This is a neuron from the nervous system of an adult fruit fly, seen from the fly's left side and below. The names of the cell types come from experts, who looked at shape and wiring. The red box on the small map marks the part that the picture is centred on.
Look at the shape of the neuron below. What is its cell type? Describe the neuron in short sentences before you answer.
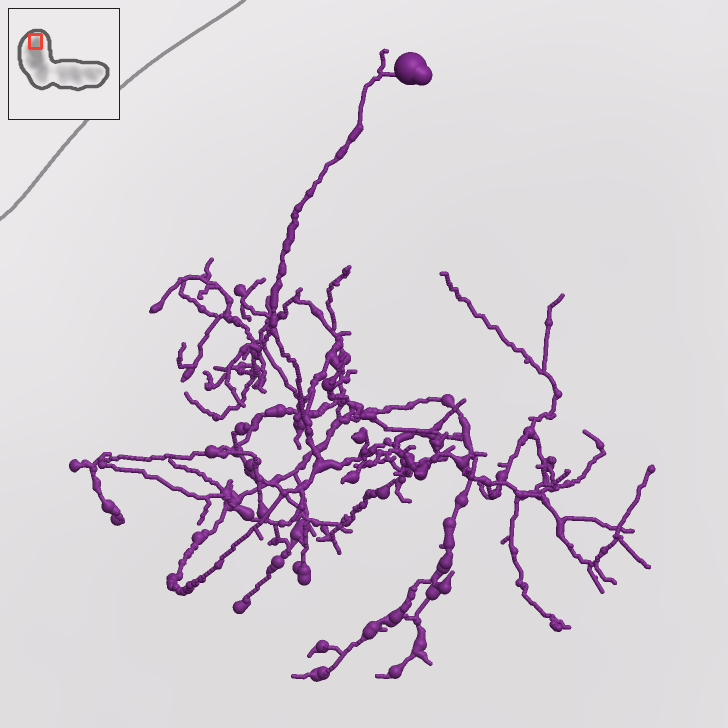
The cell body is at the top of the picture. Dozens of branch ends can be seen. This is a central-brain intrinsic neuron. Its cell type is LHAD1f3_b.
